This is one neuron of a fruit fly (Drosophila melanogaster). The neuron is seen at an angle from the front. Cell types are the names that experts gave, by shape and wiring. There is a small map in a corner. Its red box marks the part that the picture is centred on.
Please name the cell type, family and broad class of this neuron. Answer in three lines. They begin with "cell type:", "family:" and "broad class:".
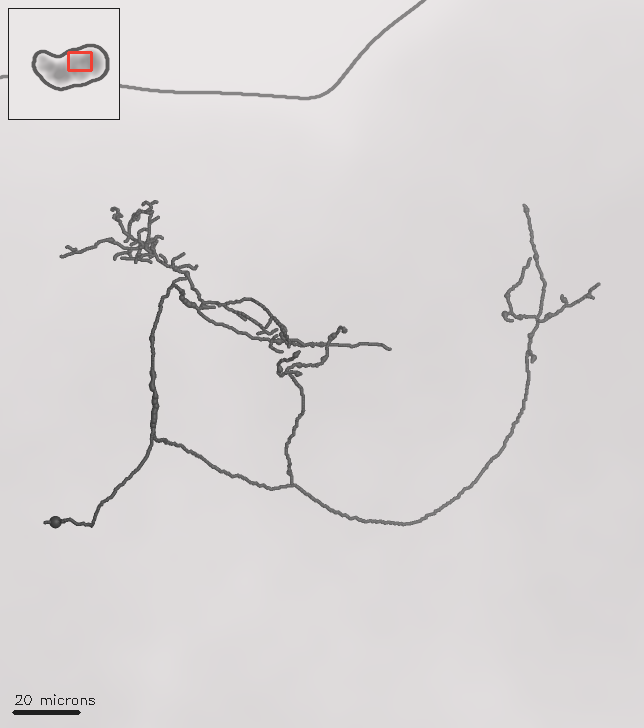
cell type: SIP003_a
family: hemilineage AOTUv4_dorsal
broad class: central-brain intrinsic neuron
